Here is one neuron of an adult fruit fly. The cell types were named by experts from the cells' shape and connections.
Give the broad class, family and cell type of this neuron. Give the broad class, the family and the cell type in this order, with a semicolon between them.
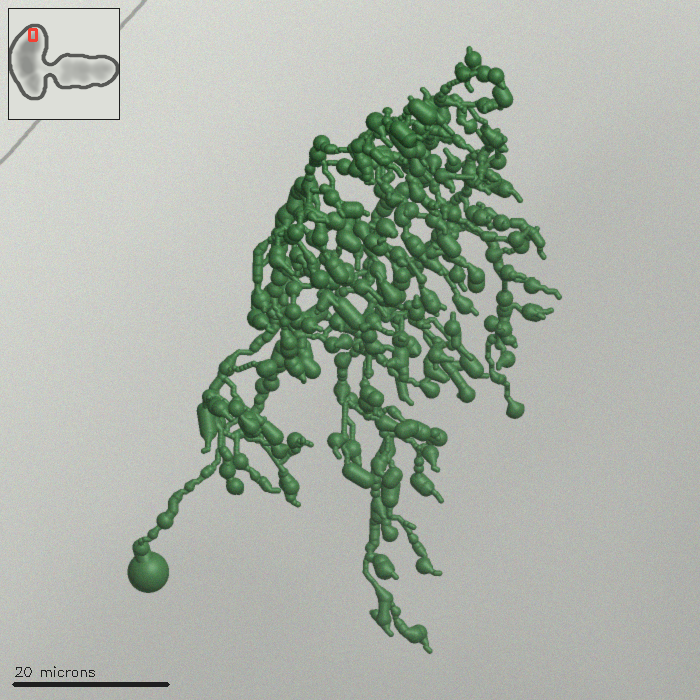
optic-lobe intrinsic neuron; Dm; Dm6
